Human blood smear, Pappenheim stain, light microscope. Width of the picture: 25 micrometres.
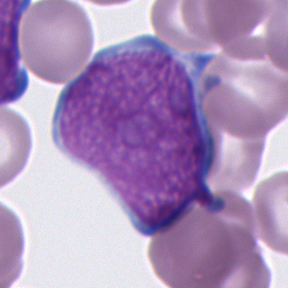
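Myeloblast, stained human peripheral blood smear. Outline irregular and angular, with several fairly straight edges. Nucleus occupying nearly the whole cell. Chromatin fine and evenly spread, no coarse clumps. Pale round nucleolus near the centre of the nucleus.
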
